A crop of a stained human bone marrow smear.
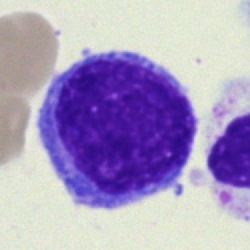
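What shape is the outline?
Roughly round.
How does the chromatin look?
Finely stippled throughout the nucleus.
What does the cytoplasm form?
A narrow blue rim around the nucleus, with no granules seen.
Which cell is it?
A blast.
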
